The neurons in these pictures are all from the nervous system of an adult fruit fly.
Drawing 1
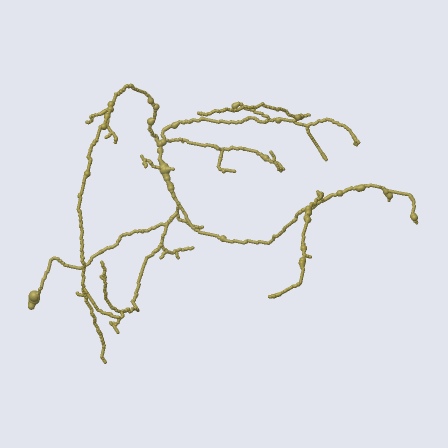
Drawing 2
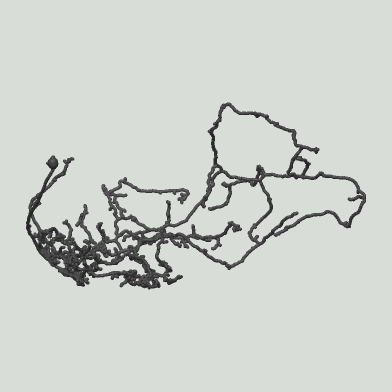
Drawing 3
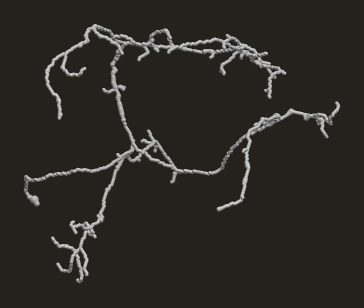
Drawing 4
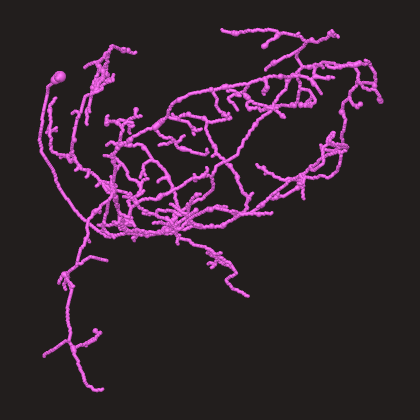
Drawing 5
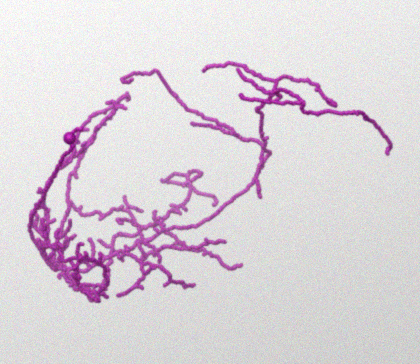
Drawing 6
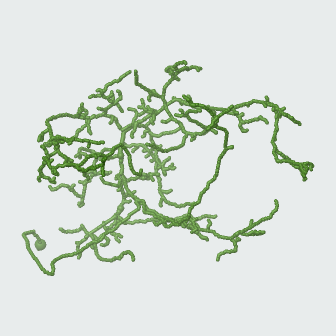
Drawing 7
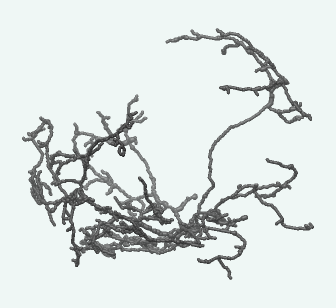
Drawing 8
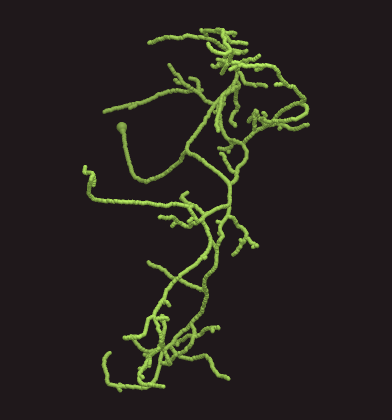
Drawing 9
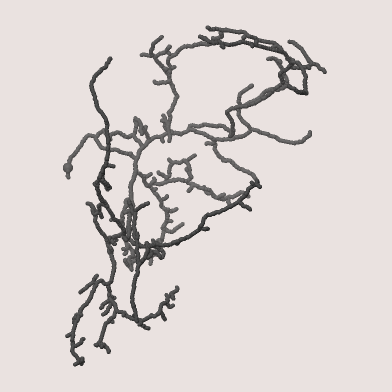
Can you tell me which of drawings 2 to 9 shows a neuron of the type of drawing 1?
Drawing 3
